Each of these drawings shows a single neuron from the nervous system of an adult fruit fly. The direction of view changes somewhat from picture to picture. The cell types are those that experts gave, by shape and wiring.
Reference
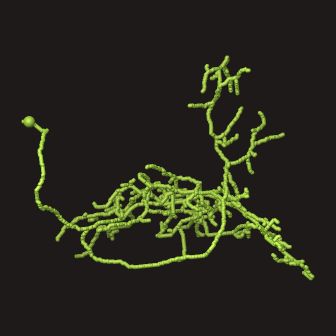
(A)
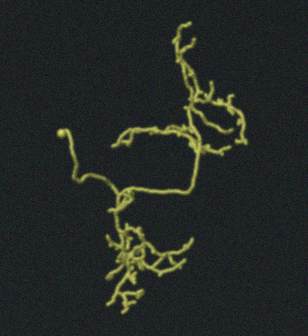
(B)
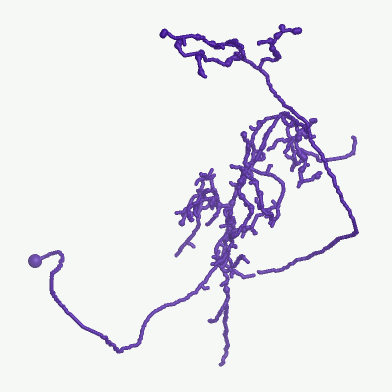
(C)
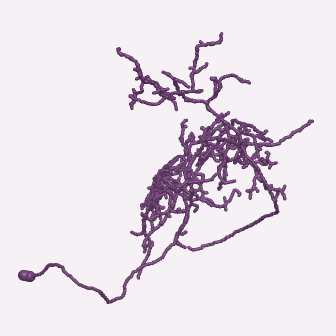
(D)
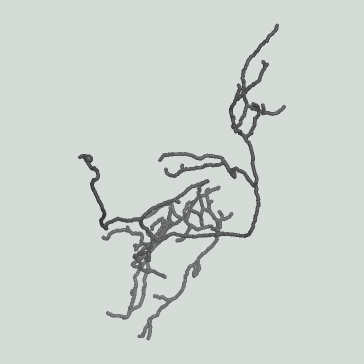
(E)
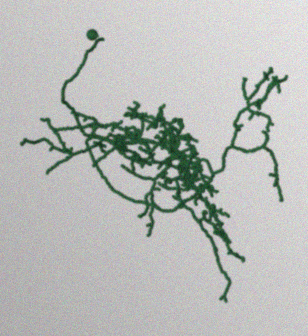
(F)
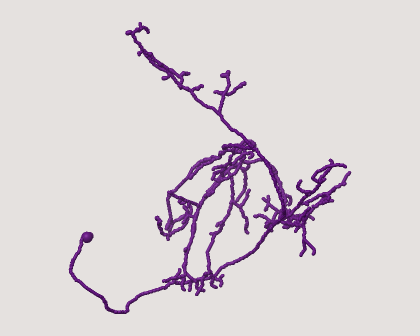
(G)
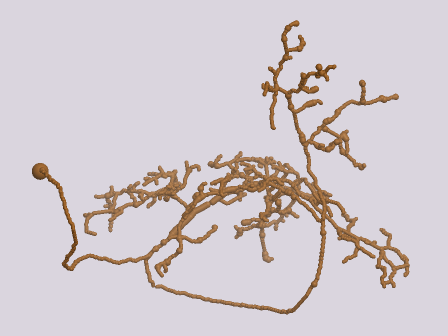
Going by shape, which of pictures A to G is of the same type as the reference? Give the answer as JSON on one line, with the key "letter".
{"letter": "G"}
